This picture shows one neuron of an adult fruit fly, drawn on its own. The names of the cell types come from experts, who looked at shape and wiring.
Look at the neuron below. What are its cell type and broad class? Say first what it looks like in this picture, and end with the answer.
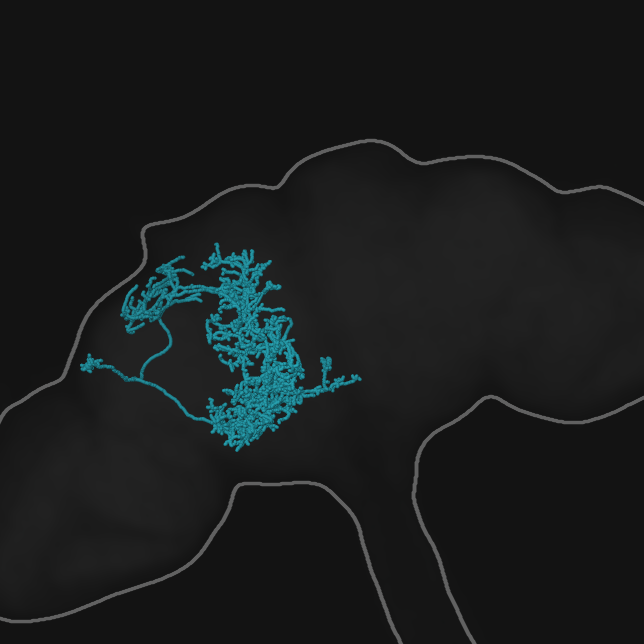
It is in the brain and does not reach the nerve cord. As drawn here it is wider than it is tall. Its cell type is AOTU033. Its broad class is central-brain intrinsic neuron.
